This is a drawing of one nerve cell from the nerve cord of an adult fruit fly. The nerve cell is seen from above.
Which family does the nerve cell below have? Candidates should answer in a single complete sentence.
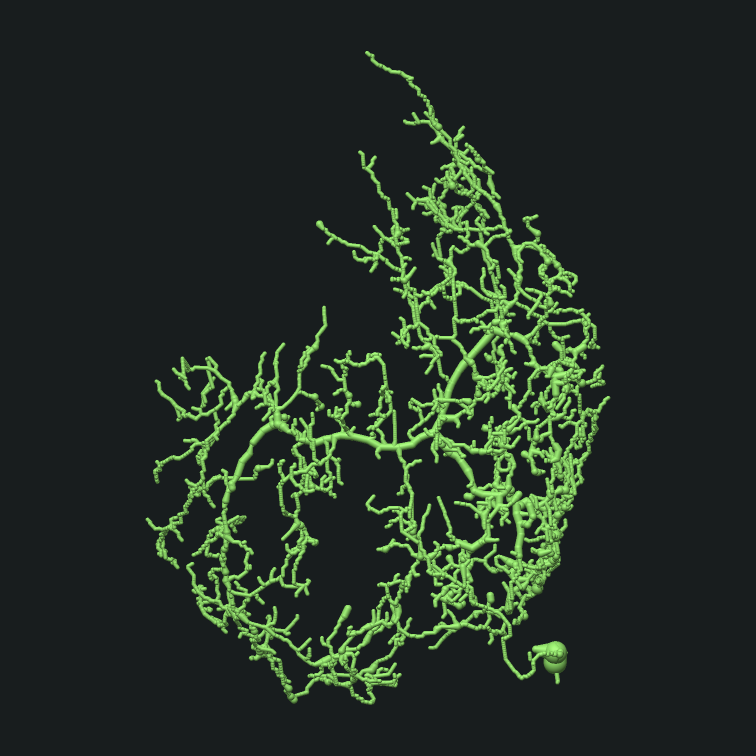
This nerve cell is grouped into family hemilineage 19A.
